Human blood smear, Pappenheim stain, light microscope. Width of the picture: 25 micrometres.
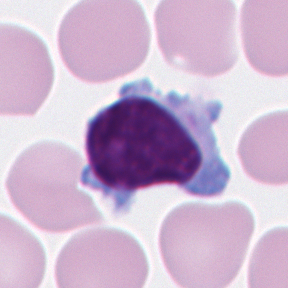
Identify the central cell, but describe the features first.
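Start with the edge: lots of small, ragged cytoplasmic projections stick out from it, and the outline is irregular rather than round. Inside, the nucleus is a single oval mass without lobes, and no nucleoli can be made out. This central cell is a typical lymphocyte.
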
